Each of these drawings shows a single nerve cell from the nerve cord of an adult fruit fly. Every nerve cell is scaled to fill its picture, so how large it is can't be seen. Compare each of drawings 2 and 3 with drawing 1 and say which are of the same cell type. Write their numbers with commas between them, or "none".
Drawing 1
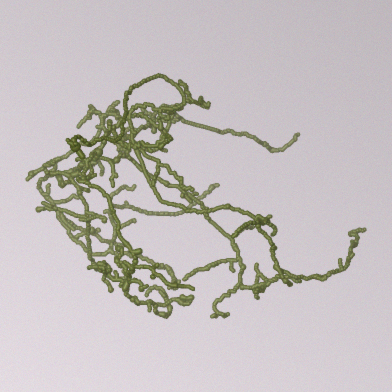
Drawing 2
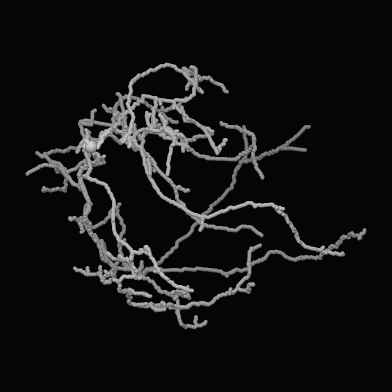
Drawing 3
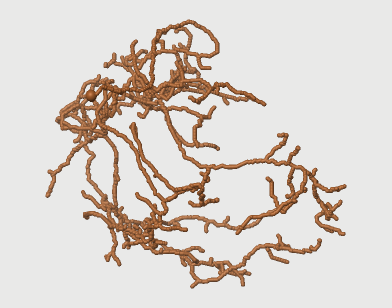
2, 3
